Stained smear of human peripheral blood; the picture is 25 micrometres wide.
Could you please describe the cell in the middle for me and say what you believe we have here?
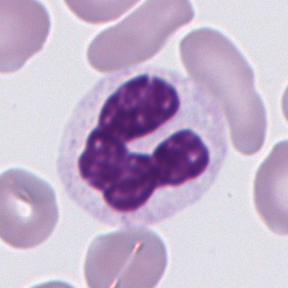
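Curved chain of connected lobes forms the nucleus, opening to the right. No nucleoli visible. Cytoplasm: fine, faint lilac granules; no vacuoles. Segmented neutrophil.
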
